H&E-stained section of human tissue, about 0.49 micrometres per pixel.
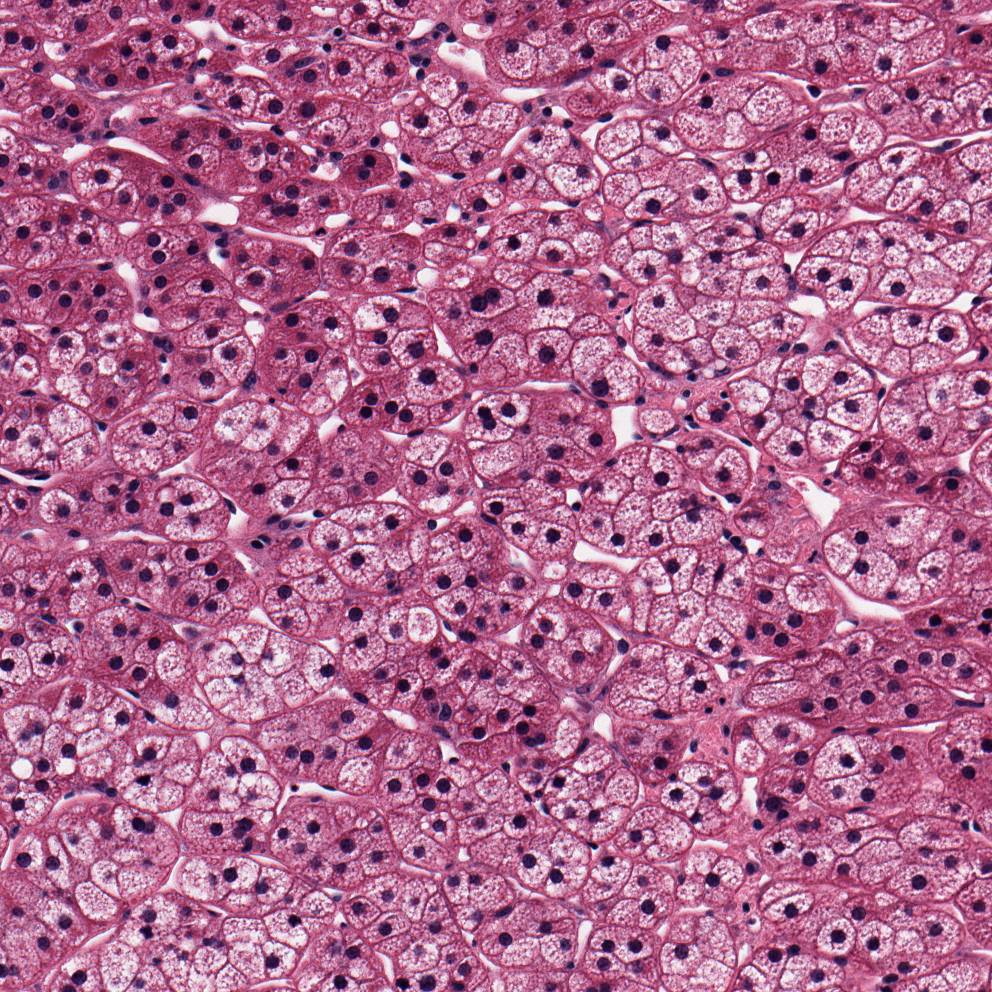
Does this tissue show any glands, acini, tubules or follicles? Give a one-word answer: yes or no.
No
